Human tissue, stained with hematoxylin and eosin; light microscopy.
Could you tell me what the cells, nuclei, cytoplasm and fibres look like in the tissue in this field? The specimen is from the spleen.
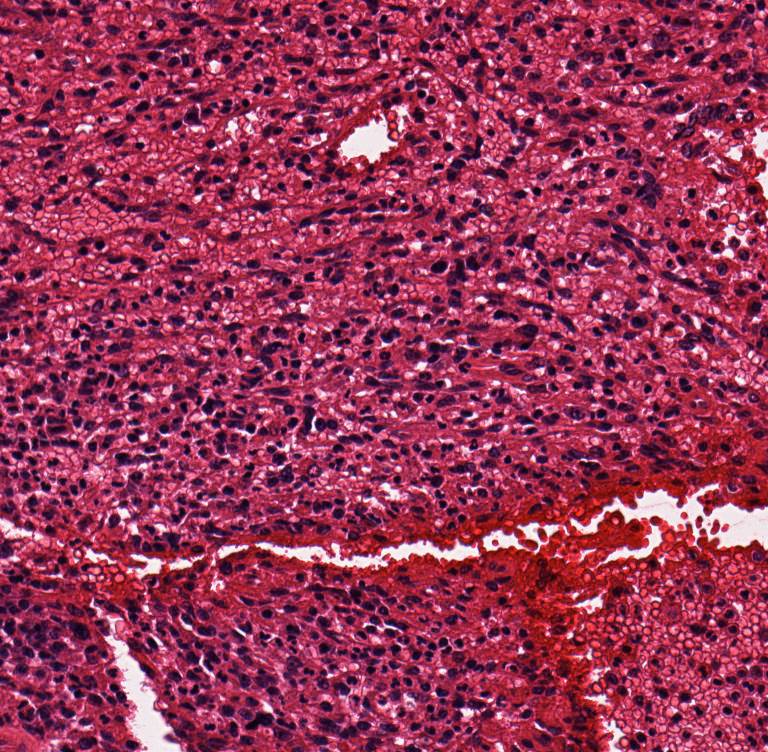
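Densely packed cells in solid sheets across whole field; no glands or tubules. Nuclei dark-staining, round to oval. Elongated spindle-shaped cells with dark nuclei scattered through central field. Stroma scant, without broad fibrous bands dividing the cells.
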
